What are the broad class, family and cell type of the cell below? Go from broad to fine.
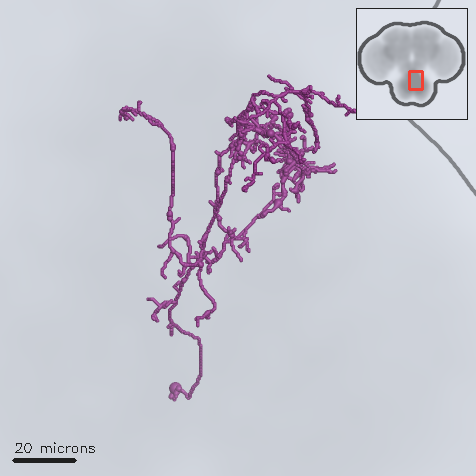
nerve-cord intrinsic neuron; hemilineage 06B; IN06B053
